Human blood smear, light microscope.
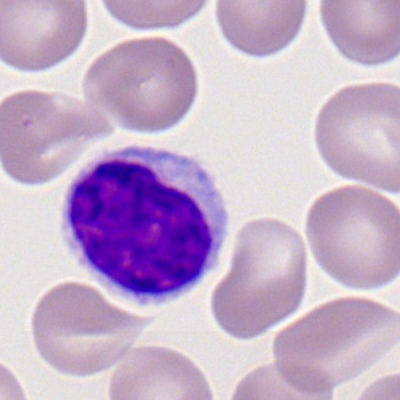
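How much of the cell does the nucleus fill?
Most of it.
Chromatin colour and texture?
Dark purple, coarsely clumped.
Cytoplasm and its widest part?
Narrow pale blue rim, widest along the upper right side.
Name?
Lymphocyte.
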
